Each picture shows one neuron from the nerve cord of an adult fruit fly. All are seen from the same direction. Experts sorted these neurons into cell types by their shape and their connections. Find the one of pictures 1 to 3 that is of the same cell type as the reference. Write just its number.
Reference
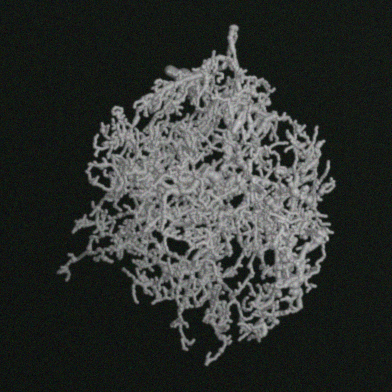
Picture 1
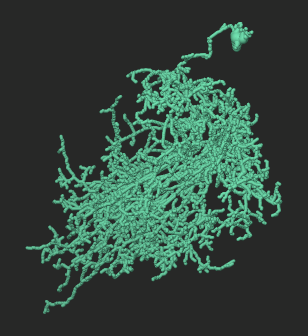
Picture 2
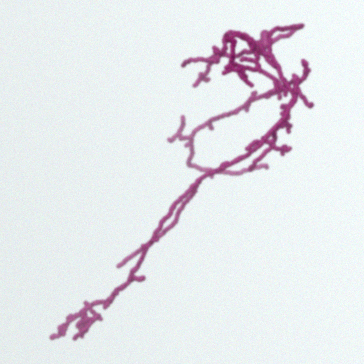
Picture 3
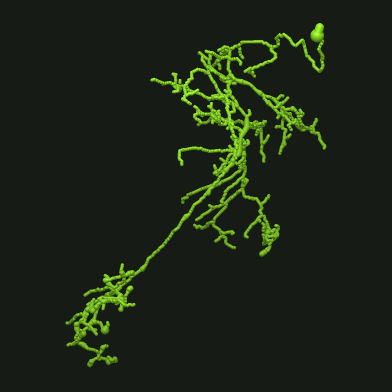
1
